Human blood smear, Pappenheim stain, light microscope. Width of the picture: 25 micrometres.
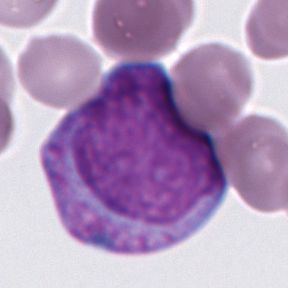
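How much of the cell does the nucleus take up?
Most of it, leaving a moderate rim of cytoplasm in a cell about 17 micrometres across.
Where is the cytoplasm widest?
Along the lower side, where it forms a crescent without clear vacuoles.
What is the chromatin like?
Finely stippled and even, with no coarse dark clumps.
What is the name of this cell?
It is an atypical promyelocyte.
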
